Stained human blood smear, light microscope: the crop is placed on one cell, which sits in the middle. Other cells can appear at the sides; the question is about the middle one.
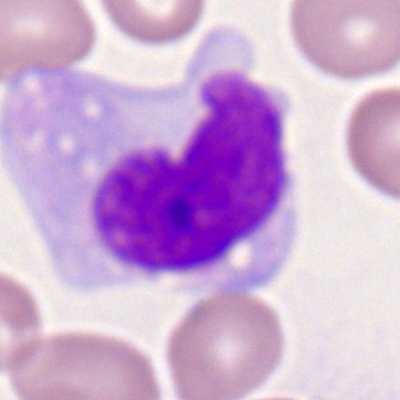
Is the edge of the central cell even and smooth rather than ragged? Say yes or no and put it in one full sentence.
No, this cell is bounded by a rough outline.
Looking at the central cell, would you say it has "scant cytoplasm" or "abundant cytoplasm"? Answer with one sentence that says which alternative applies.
This cell has a broad area of cytoplasm.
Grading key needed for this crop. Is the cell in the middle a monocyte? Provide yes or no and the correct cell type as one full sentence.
Yes, the cell in the centre is a monocyte.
